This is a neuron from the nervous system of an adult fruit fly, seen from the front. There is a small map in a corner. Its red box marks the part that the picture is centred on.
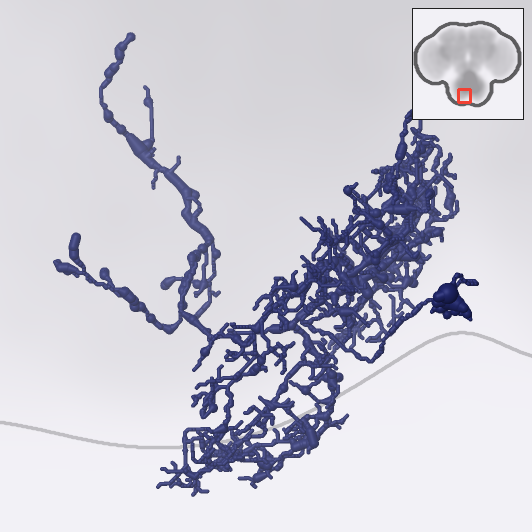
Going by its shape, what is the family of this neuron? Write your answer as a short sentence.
The family is hemilineage 13B.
